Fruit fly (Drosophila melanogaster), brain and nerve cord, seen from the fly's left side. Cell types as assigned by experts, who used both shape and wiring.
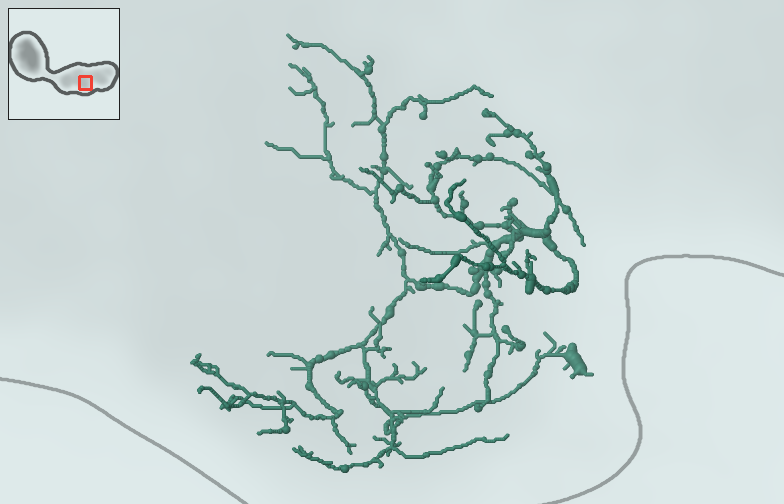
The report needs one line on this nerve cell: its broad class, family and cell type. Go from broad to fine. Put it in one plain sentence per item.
A nerve-cord intrinsic neuron of hemilineage 13A, type IN13A039.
